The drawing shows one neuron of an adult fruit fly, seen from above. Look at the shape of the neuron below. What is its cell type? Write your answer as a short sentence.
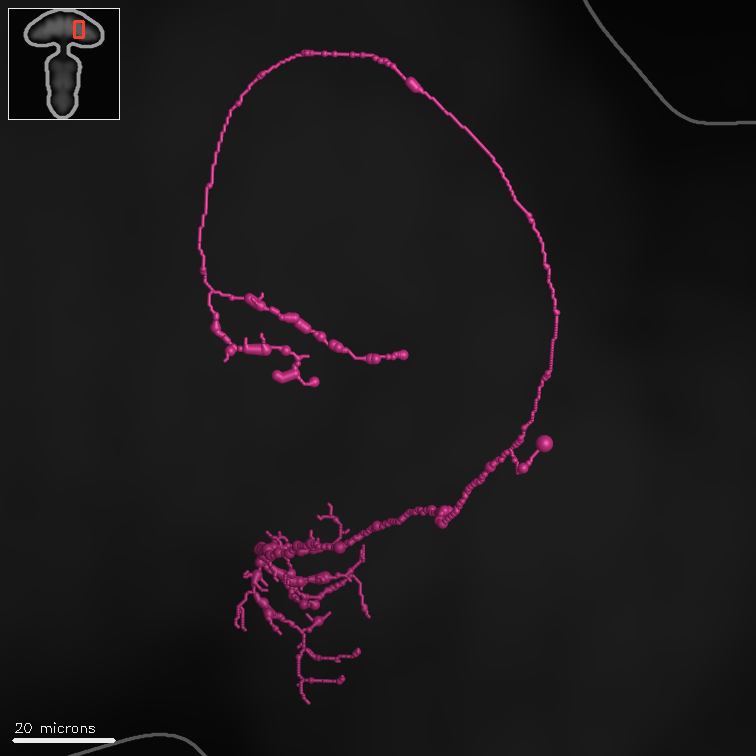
The cell type is LC6.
